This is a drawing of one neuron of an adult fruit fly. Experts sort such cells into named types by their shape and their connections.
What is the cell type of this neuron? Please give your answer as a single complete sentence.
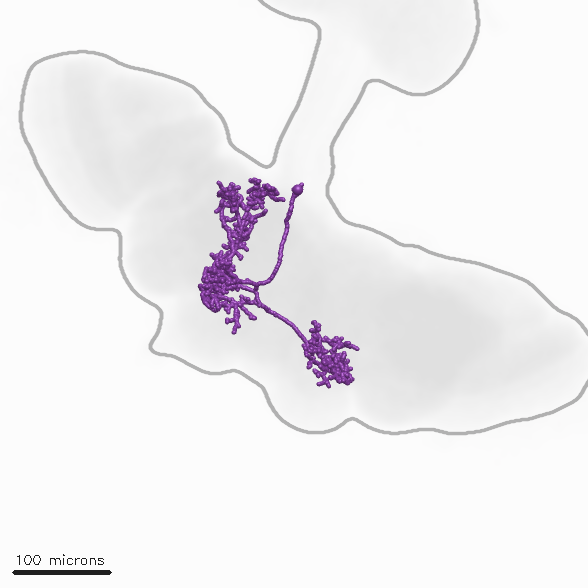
This neuron counts as a member of the cell type LAL165.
